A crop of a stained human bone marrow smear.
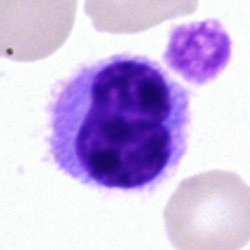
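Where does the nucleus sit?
It fills most of the cell, towards the right side.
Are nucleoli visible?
None can be seen.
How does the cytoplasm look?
Pale lilac, widest on the left, with no vacuoles.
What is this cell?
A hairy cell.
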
